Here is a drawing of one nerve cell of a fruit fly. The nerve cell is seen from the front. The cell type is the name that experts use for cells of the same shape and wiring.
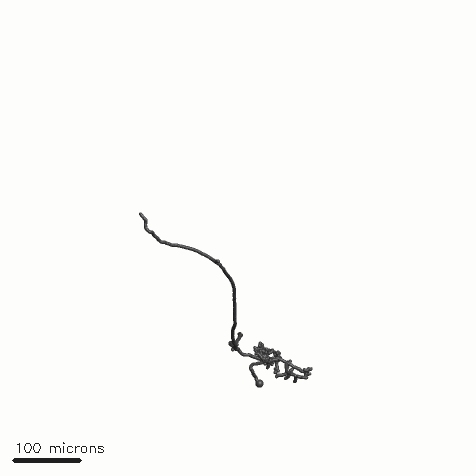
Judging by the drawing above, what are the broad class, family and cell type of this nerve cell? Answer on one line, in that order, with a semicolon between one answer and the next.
ascending neuron; hemilineage 10B; AN10B034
